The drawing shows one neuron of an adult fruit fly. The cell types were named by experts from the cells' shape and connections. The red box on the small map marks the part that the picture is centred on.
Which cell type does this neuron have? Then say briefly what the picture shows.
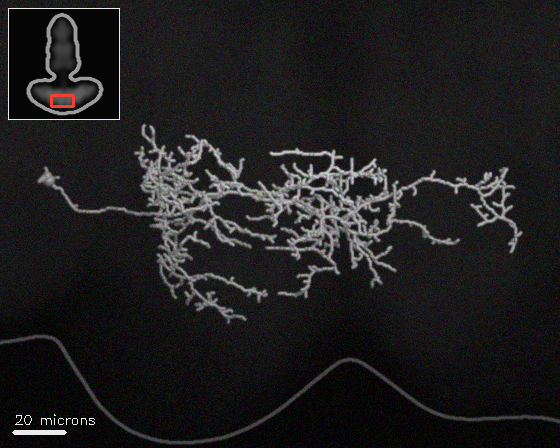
The cell type is GNG069. Its broad class is central-brain intrinsic neuron. It lies in the brain. The cell body can be seen on the left of the picture. By the scale bar it is about 190 microns wide in this view.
